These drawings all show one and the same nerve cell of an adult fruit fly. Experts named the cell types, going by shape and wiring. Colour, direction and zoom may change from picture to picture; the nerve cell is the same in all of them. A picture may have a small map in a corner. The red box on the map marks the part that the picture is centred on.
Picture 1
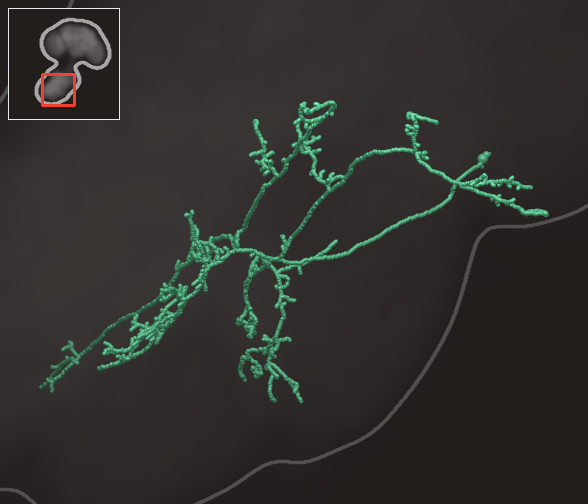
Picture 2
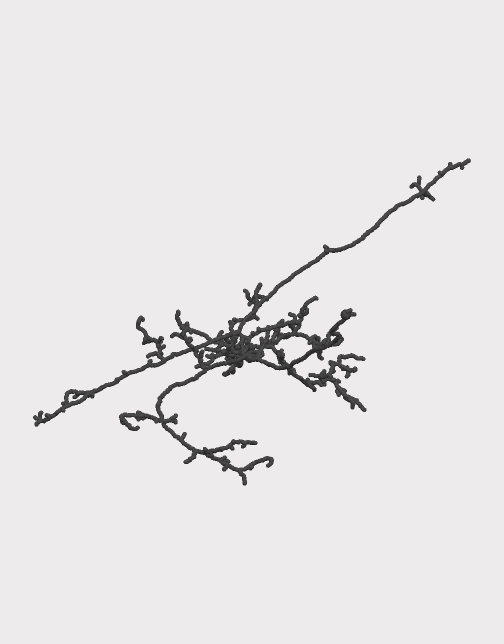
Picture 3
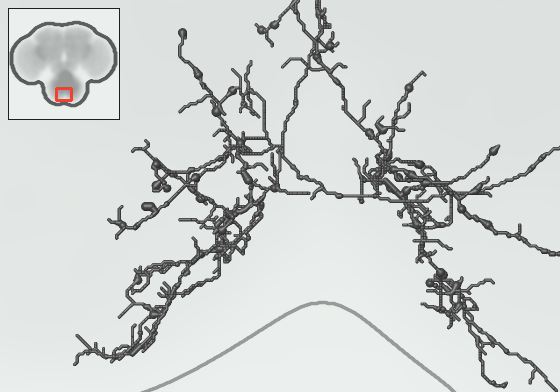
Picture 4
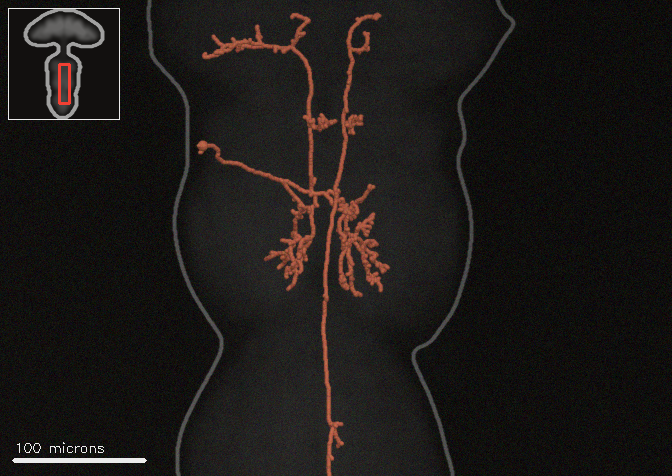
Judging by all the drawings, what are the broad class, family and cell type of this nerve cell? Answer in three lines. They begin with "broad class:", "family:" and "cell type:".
broad class: nerve-cord intrinsic neuron
family: hemilineage 09B
cell type: IN09B046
